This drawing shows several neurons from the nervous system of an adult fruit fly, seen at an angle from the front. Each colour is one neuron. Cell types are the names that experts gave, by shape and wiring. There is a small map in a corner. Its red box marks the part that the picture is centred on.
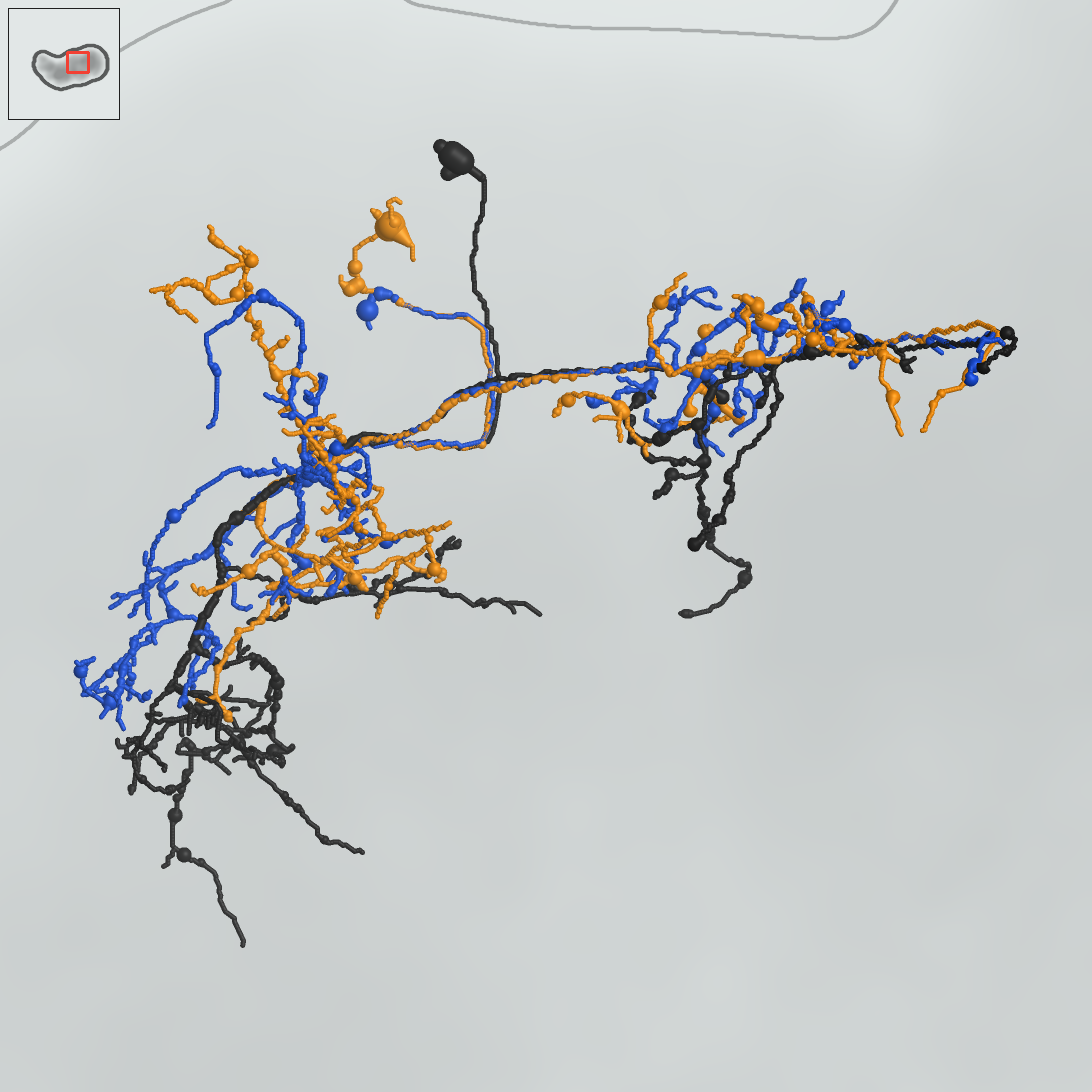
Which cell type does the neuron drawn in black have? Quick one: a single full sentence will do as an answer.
It is as SMP324 that this neuron is typed.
